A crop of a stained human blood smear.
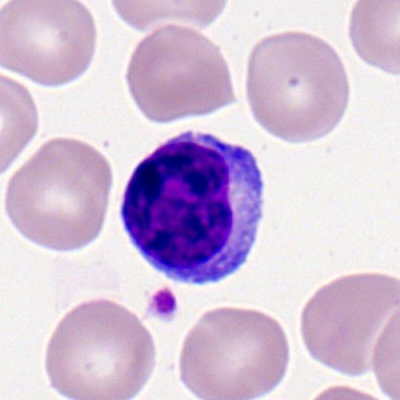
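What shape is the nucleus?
Just one unlobed mass, filling most of the cell and sitting over toward the left.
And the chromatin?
Dark purple and coarsely clumped.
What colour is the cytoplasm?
Pale blue.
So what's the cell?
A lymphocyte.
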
